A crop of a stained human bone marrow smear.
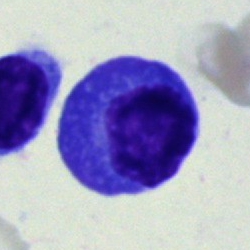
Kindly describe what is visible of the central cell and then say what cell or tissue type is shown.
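The outline is round to slightly oval, with a smooth edge. An eccentric nucleus is displaced toward the right side of the cell. Abundant cytoplasm stains deep blue and contains no distinct coloured granules. This is a plasma cell.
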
